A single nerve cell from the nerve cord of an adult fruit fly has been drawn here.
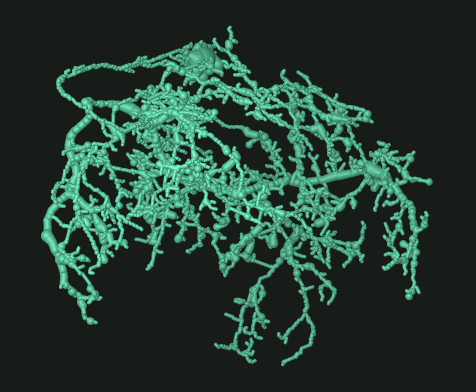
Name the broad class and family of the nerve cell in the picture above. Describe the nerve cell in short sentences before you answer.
More than a hundred branch ends can be seen. In this view it is about as wide as it is tall. This is a nerve-cord intrinsic neuron. Its family is hemilineage 19A.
